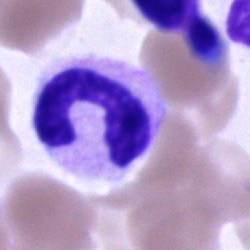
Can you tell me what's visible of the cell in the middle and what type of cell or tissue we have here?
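See how the nucleus is a curved band bent into a horseshoe, open toward the bottom, and nowhere pinched by thin threads into separate lobes? Its chromatin's dark purple and coarsely clumped, and the cytoplasm has a fine, faint granular texture. That's a band neutrophil.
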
